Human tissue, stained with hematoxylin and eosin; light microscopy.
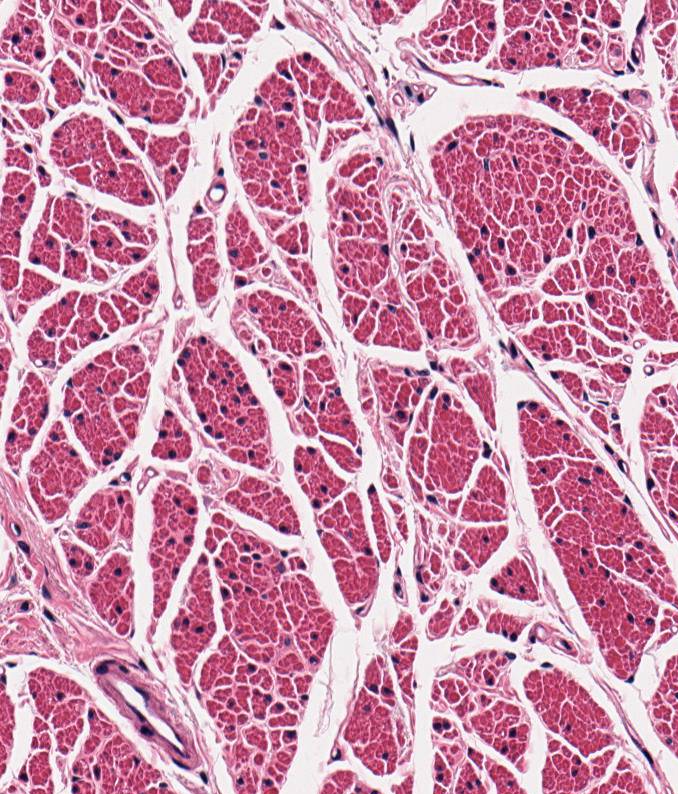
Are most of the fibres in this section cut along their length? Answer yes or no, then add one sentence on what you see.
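No. The muscle fibres in the bundles are cut in cross-section and appear as small polygonal profiles.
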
